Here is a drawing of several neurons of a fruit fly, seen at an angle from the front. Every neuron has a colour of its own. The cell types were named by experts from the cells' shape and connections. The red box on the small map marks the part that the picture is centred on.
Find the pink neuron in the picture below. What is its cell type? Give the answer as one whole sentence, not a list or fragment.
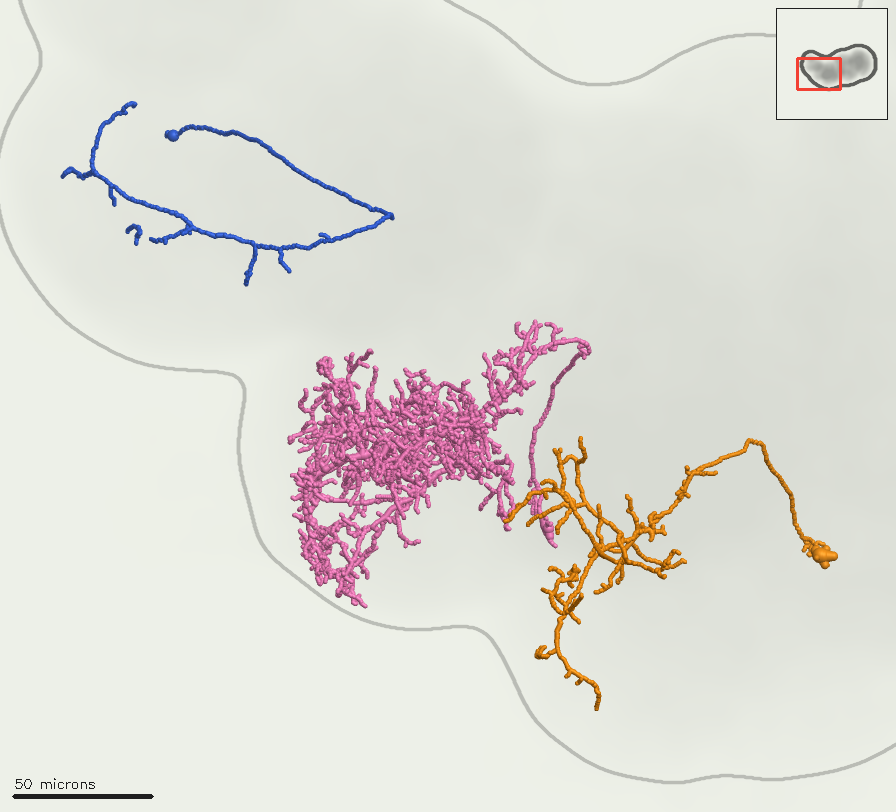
By cell type, this neuron is classified as IN12B012.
